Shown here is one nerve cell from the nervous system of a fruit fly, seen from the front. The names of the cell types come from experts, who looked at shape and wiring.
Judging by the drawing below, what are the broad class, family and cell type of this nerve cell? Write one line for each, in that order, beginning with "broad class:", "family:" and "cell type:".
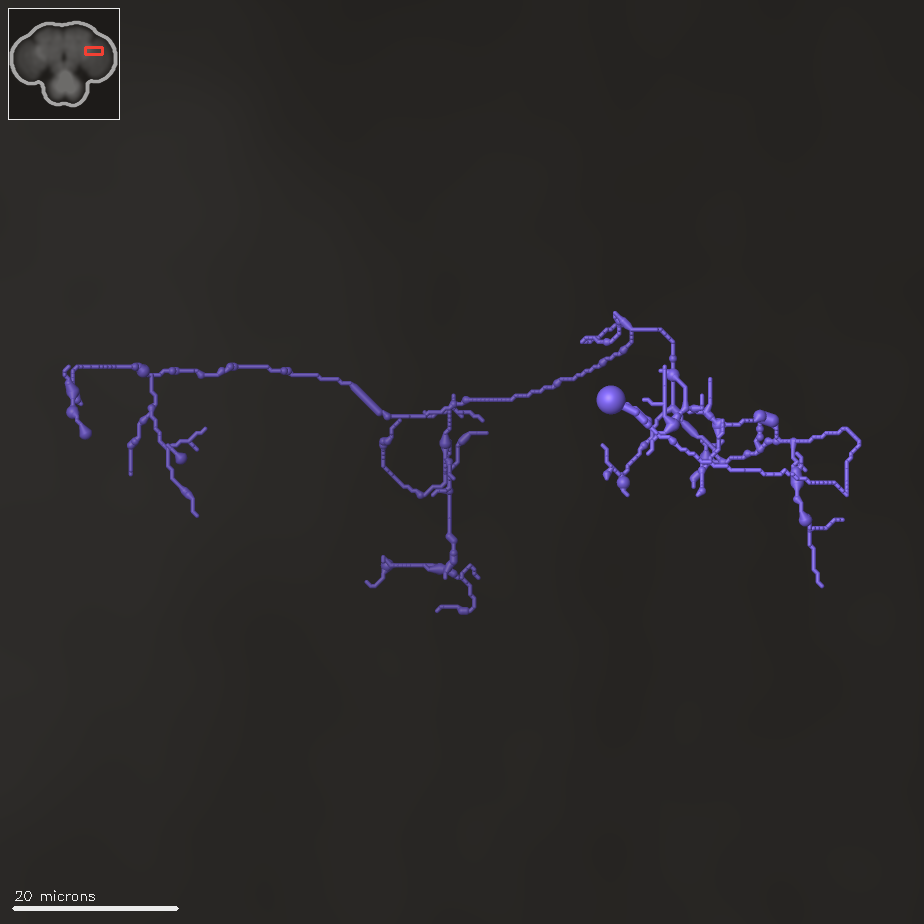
broad class: optic-lobe intrinsic neuron
family: TmY
cell type: TmY4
